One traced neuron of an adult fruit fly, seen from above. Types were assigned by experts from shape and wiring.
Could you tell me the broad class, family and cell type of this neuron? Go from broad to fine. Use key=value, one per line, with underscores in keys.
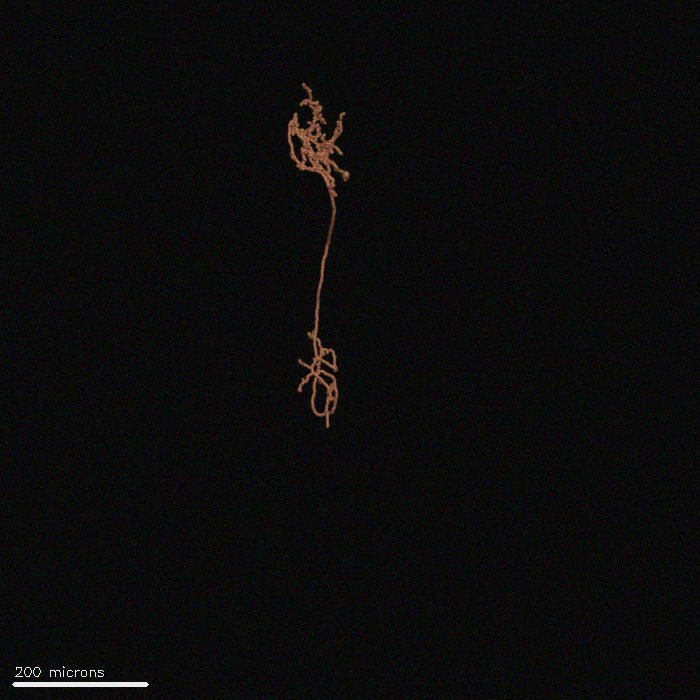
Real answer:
broad_class=descending neuron
family=hemilineage LB6
cell_type=DNge008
